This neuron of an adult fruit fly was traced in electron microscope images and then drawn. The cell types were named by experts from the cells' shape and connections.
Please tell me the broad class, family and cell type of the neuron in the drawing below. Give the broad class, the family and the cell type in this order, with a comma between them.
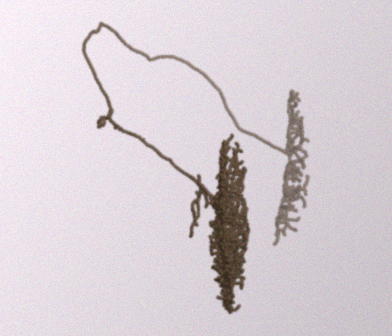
optic-lobe intrinsic neuron, H, H1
